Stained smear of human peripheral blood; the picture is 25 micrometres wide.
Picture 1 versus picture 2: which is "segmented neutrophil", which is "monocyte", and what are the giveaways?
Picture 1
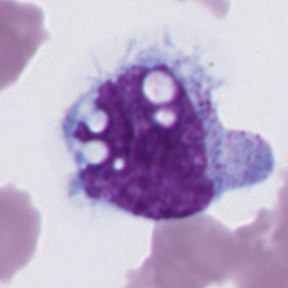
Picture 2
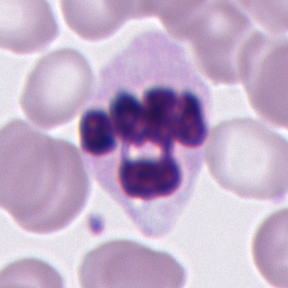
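Picture 1 is the monocyte and picture 2 the segmented neutrophil. In picture 1 the dark purple nucleus fills most of the cell; its chromatin is mottled and granular, with several round clear vacuoles in the dark-staining area. In picture 2 the chromatin is dark purple and coarsely clumped, and no lobe shows a nucleolus.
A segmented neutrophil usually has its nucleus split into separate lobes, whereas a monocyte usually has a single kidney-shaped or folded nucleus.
Cytoplasm is pale blue in picture 1 but plentiful and pale pinkish-lilac in picture 2.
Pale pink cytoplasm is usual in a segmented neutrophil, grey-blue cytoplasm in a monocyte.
Fine pinkish-purple granules lie in the pale bulge on the right in picture 1; picture 2 shows only fine, faint lilac granules.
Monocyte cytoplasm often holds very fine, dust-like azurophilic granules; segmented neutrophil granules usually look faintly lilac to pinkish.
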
